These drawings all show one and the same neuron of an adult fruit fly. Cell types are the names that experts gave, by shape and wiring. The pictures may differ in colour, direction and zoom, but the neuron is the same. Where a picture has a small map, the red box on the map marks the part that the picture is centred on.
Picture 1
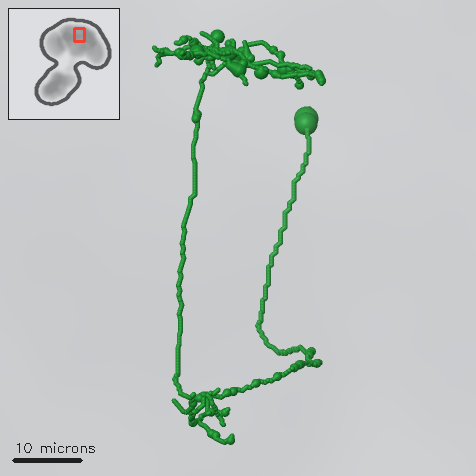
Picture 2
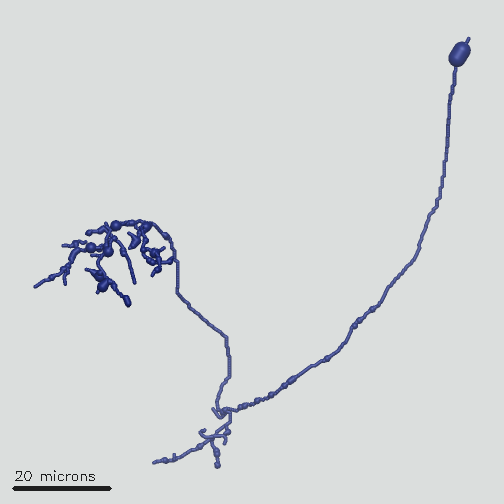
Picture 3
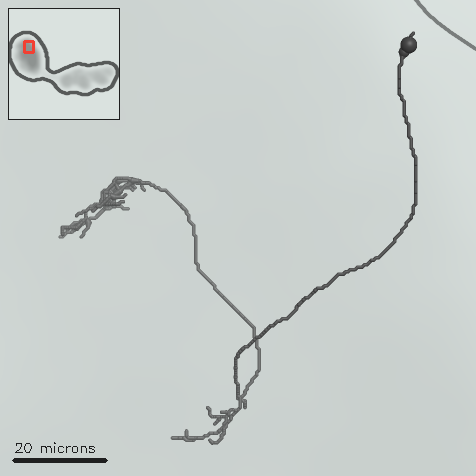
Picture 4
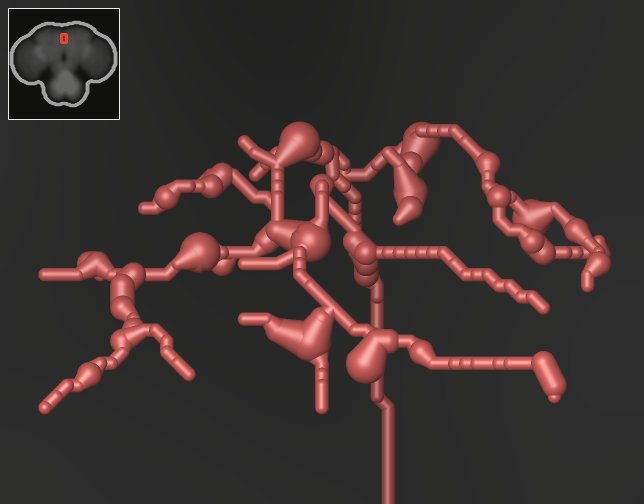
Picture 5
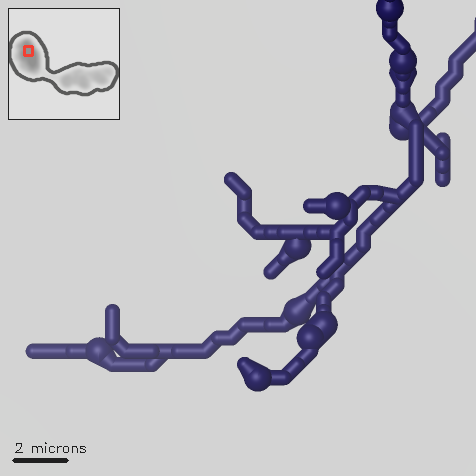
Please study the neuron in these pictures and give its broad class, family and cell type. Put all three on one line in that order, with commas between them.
central-brain intrinsic neuron, class CX, vDeltaB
